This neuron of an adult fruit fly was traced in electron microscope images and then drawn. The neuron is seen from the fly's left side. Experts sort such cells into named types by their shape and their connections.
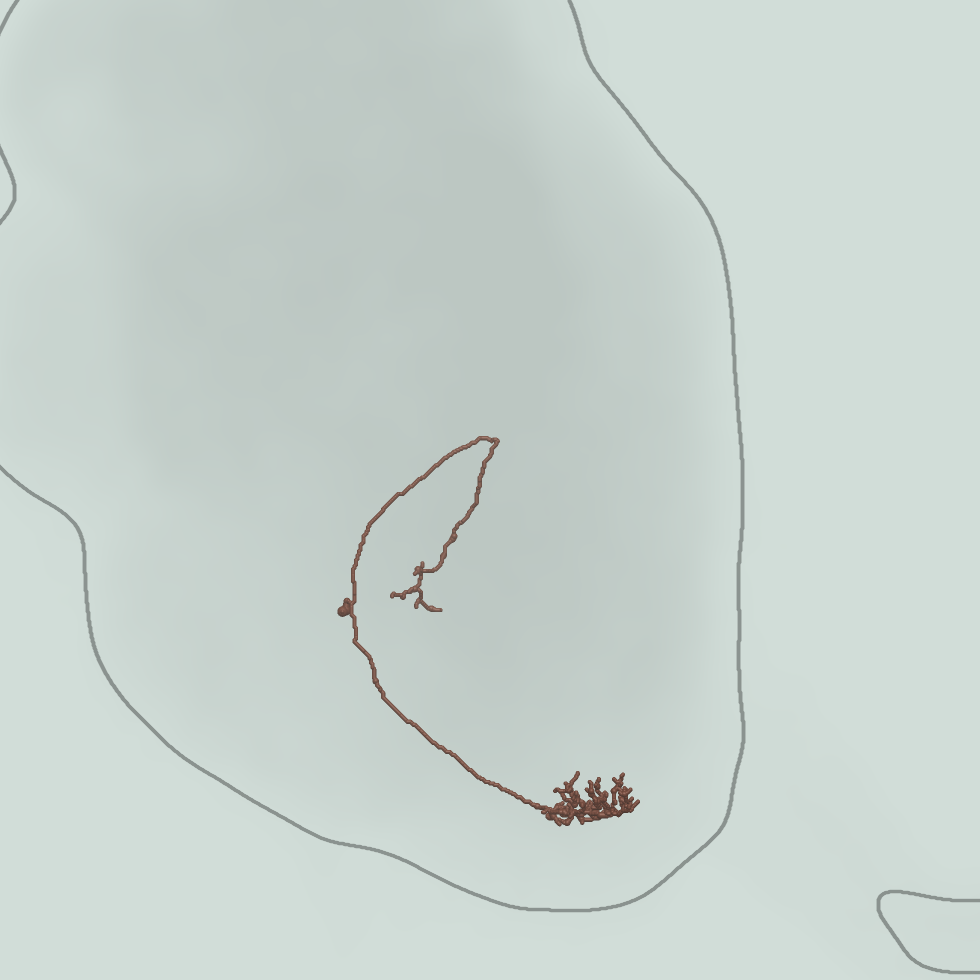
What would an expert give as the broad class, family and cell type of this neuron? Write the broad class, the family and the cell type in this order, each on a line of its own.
optic-lobe intrinsic neuron
MeLo
MeLo7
